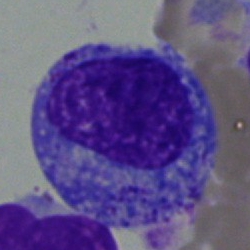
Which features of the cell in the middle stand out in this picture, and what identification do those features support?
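So the nucleus here is up toward the top of the cell, and its chromatin is dark purple with small paler spots. The cytoplasm is blue, and the dark purple granules crowd most thickly in its lower part. It's a myelocyte.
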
